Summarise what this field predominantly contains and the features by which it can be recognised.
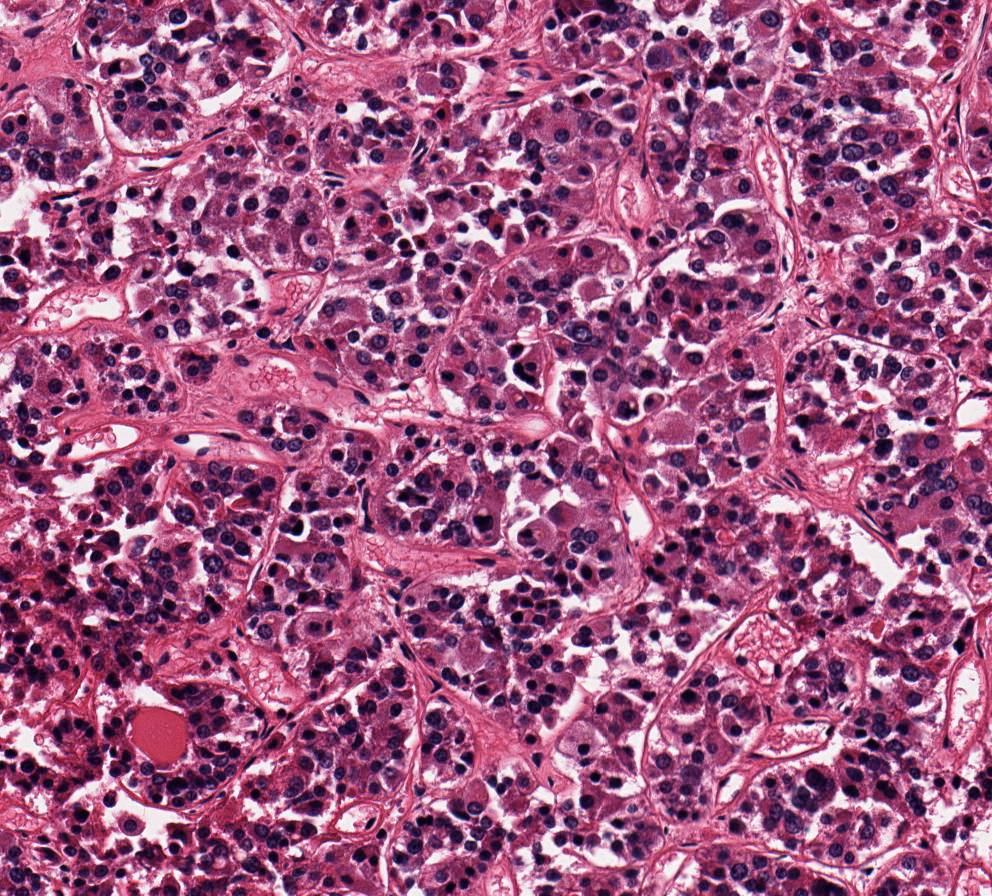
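In this field the pars distalis of the pituitary appears as rounded nests of cells separated by thin pink fibrous septa. The nests hold a mixture: some cells with abundant granular pink cytoplasm, others with scant cytoplasm and dark nuclei.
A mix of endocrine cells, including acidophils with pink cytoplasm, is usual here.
Thin-walled vessels with red blood cells run in the septa.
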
